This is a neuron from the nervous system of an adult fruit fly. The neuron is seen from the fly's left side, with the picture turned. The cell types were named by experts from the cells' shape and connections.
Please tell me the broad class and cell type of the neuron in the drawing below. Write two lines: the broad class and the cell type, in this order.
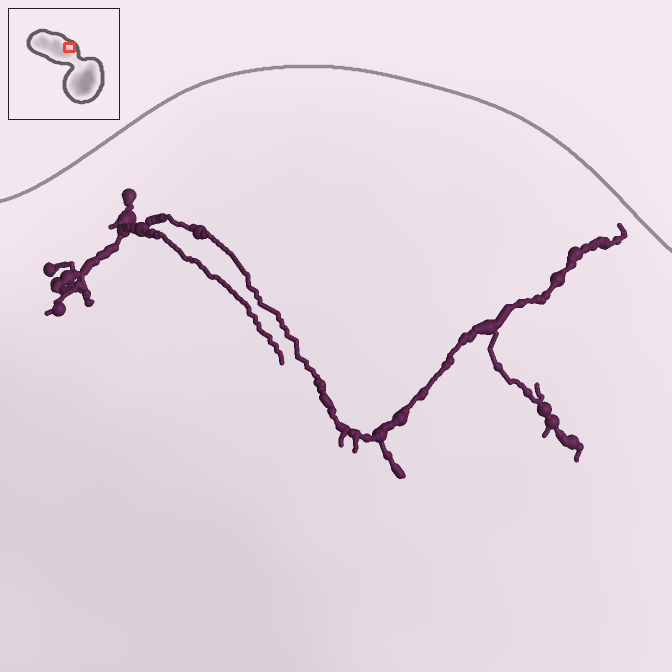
sensory neuron entering the nerve cord
SNxx29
